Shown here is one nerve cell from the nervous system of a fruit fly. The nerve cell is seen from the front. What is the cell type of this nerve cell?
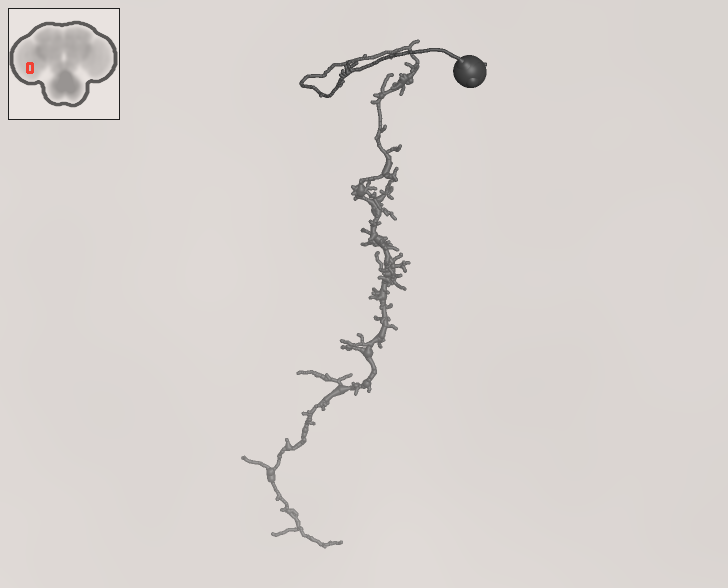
Dm3a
